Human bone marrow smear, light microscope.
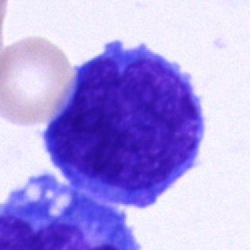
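Blast in a stained bone marrow smear: you can see the nucleus filling most of the cell, with a shallow notch at its top and just a thin deep-blue rim of cytoplasm around it. Small blunt projections stick out from the top edge.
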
